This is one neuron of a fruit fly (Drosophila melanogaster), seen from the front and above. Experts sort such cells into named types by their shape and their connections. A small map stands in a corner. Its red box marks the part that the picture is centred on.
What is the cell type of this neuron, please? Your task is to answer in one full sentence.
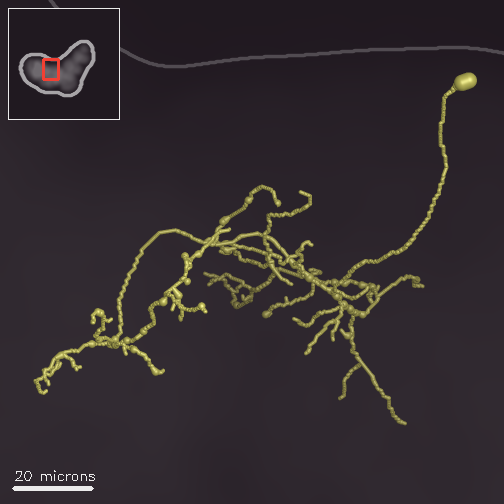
This neuron counts as a member of the cell type SMP437.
